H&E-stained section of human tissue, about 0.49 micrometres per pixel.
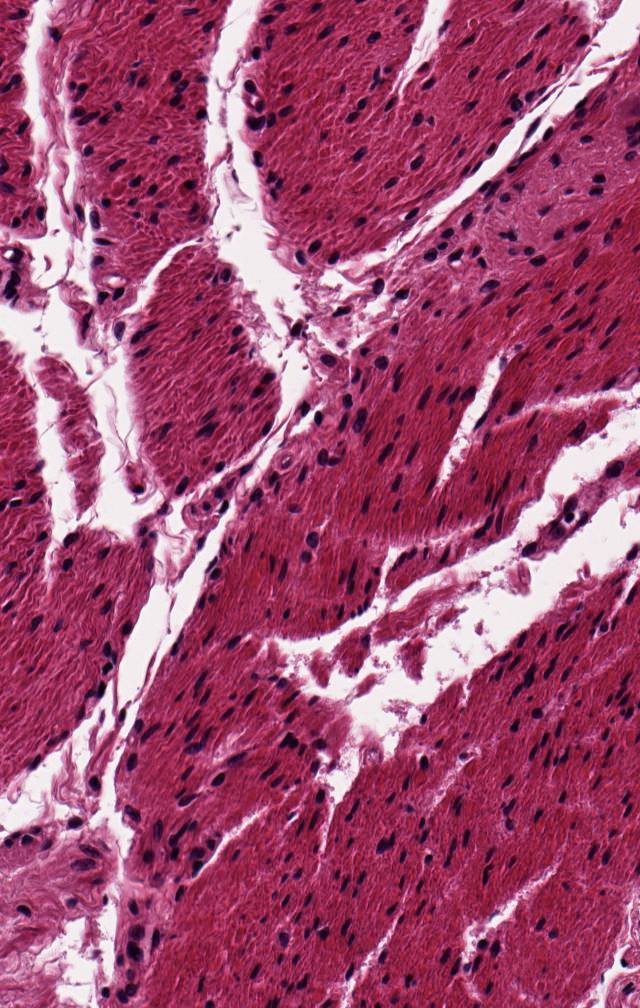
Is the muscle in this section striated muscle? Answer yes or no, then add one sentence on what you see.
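No. The field is filled by bundles of smooth muscle cut at different angles to one another.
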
